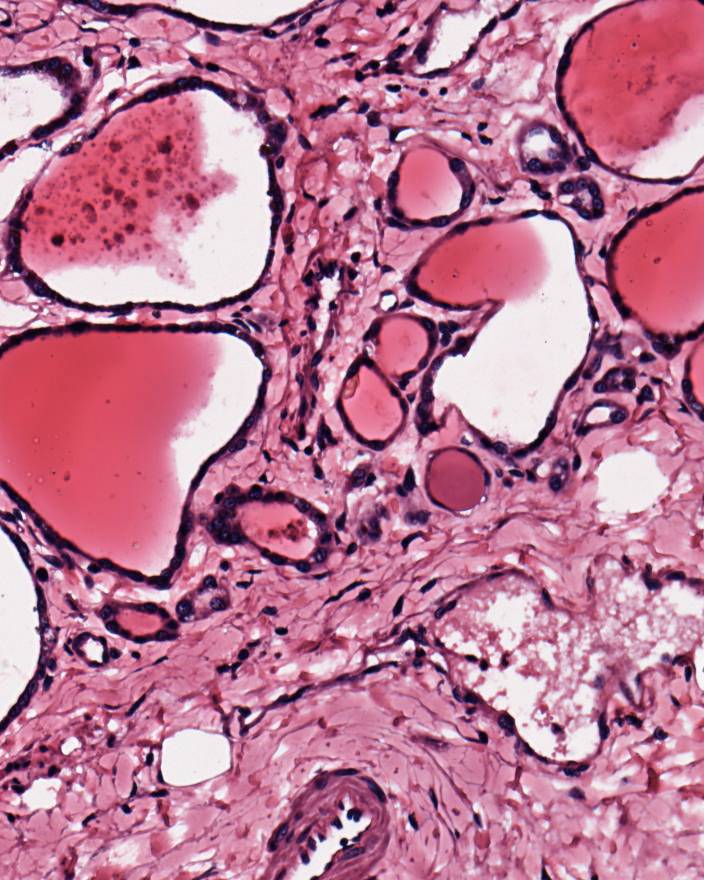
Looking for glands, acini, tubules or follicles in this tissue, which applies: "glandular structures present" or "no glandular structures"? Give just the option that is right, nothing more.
Glandular structures present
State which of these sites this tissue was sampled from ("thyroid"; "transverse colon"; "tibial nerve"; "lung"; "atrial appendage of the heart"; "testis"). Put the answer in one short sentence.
The site this tissue was sampled from is the thyroid.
